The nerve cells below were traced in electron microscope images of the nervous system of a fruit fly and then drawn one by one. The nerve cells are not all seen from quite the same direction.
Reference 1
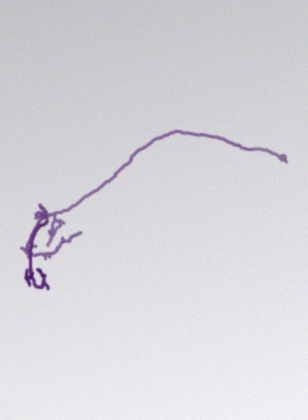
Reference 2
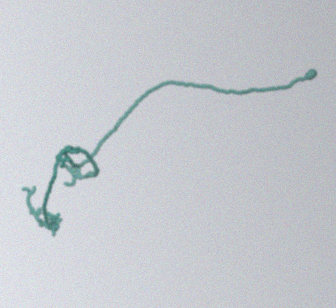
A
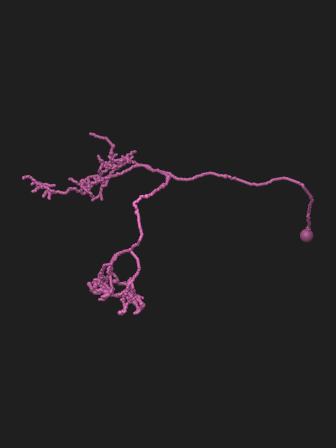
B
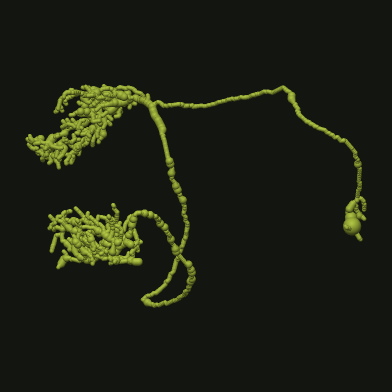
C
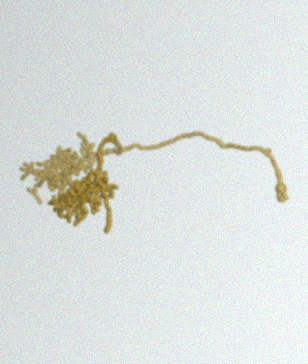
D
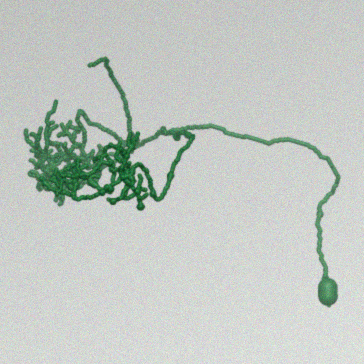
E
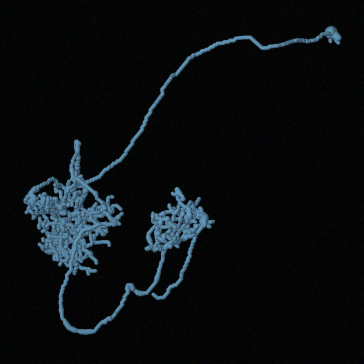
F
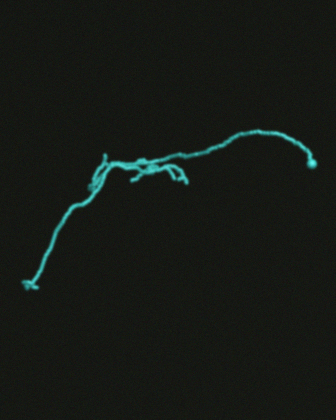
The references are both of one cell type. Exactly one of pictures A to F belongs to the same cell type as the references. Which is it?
F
